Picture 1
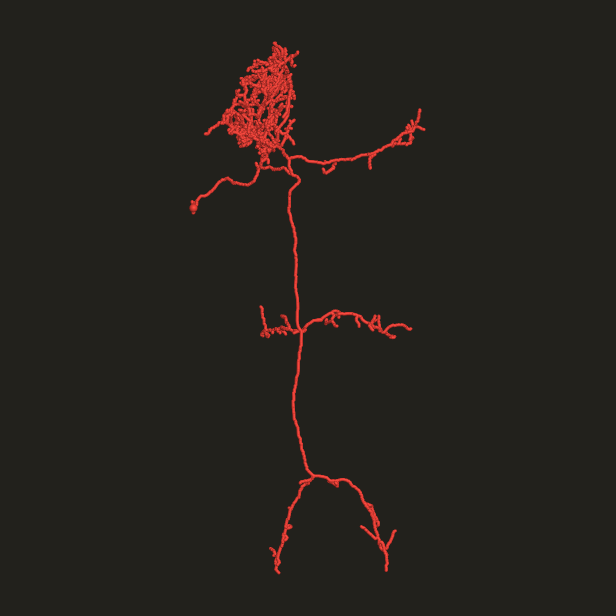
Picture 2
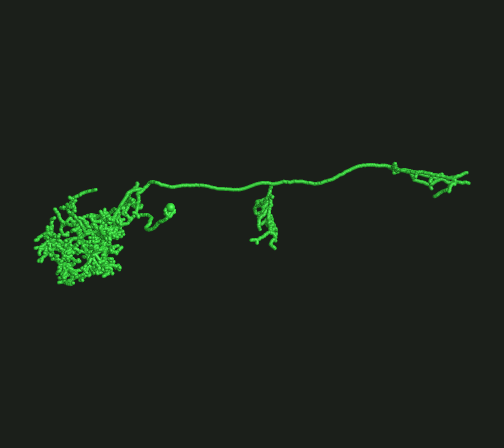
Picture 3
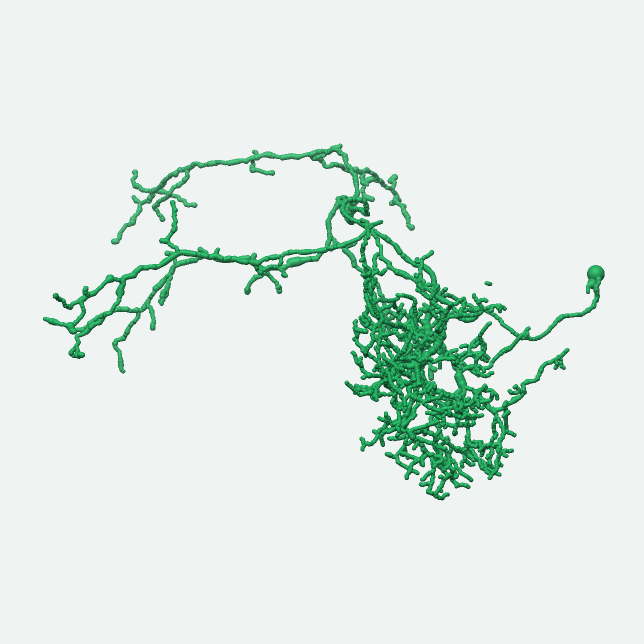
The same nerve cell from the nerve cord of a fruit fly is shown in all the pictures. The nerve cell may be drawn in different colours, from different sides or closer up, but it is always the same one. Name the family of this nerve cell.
hemilineage 03B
